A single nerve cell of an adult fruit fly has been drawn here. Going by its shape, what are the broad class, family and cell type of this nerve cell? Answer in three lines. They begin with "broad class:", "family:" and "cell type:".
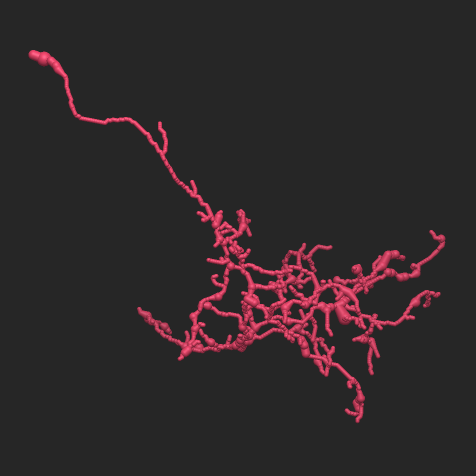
broad class: nerve-cord intrinsic neuron
family: hemilineage 20A.22A
cell type: IN20A.22A052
